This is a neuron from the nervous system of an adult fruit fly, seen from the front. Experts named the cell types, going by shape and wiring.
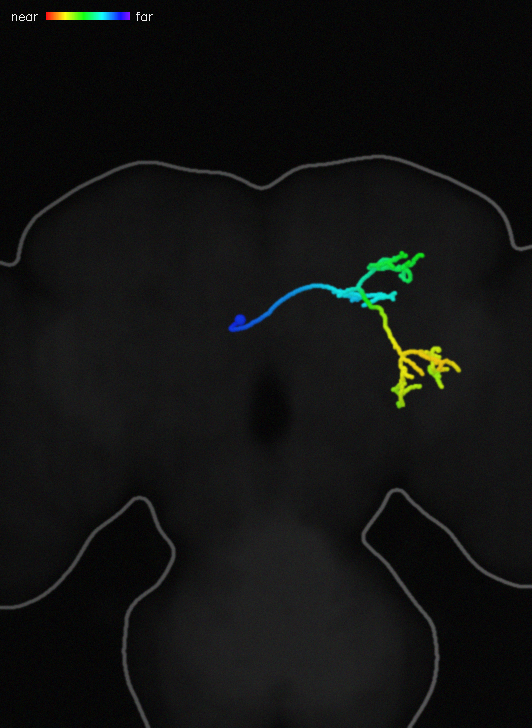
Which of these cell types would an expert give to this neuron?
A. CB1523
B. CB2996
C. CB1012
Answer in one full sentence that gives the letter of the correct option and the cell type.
The neuron is identified as CB1523, the cell type in option A.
